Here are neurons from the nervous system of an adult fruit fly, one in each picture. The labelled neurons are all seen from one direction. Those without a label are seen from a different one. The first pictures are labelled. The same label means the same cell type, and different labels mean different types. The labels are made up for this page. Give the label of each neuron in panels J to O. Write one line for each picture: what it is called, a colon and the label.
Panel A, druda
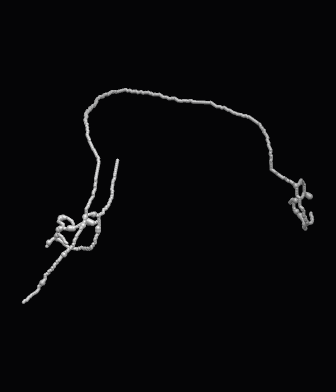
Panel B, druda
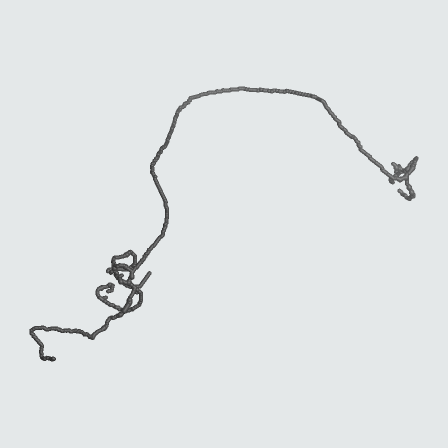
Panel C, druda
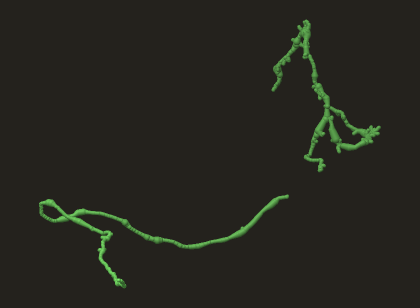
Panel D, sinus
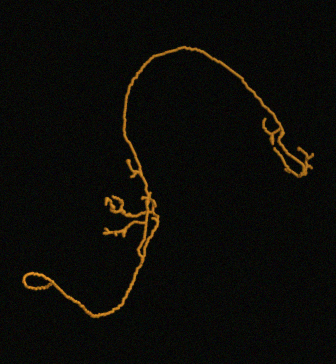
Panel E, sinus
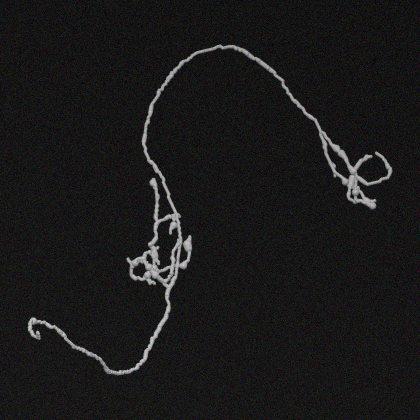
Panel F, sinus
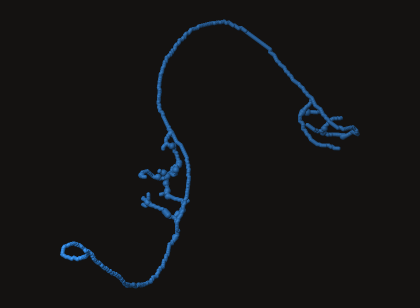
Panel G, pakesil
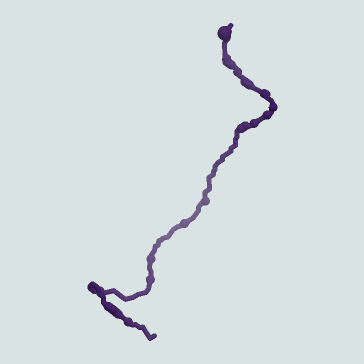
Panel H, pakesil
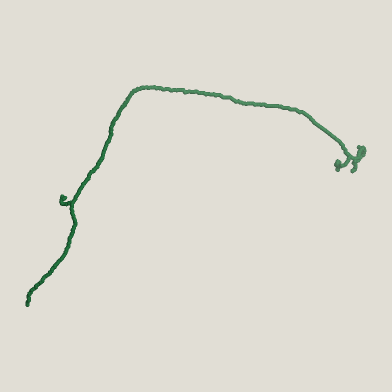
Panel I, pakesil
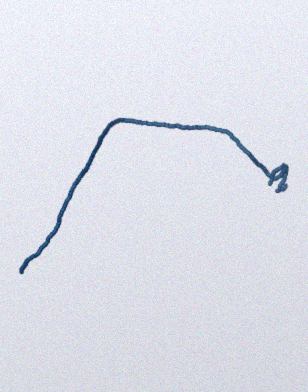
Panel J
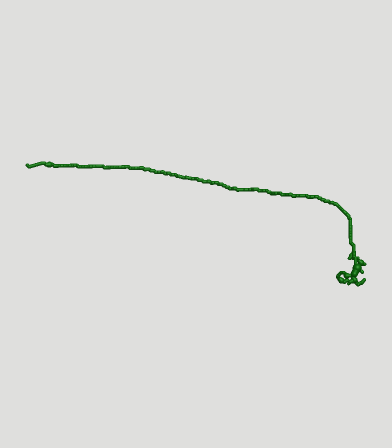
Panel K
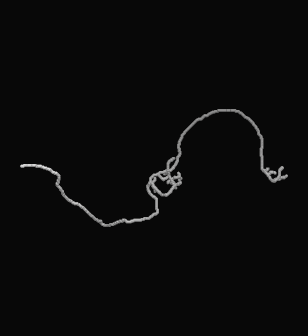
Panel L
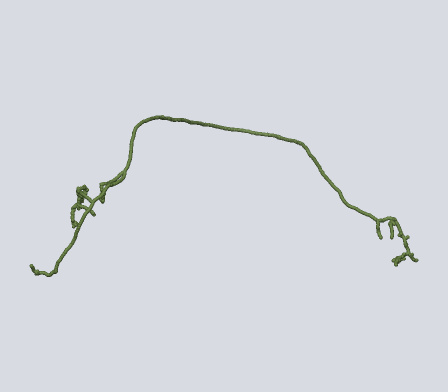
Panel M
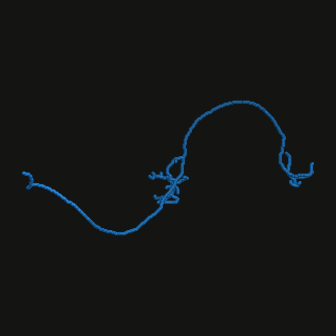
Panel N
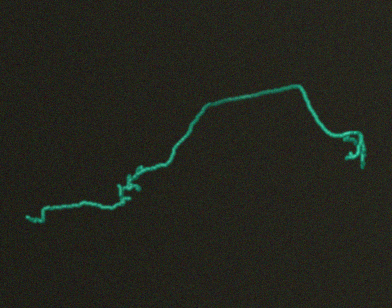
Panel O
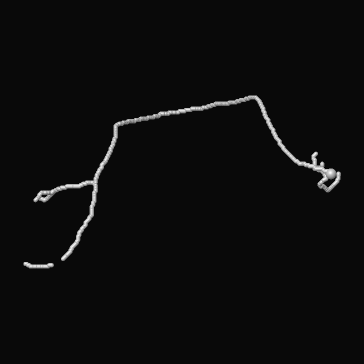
J: pakesil
K: sinus
L: druda
M: sinus
N: druda
O: druda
